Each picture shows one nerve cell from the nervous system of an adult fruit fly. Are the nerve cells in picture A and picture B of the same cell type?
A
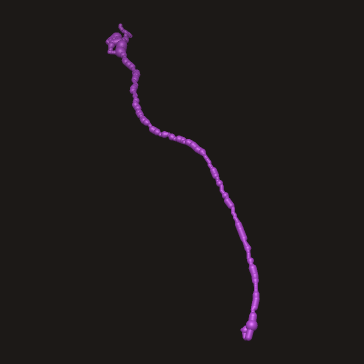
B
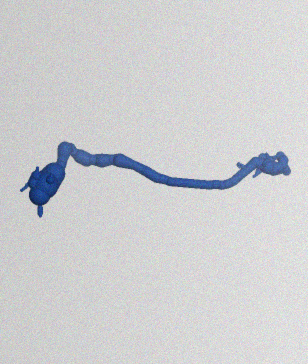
yes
